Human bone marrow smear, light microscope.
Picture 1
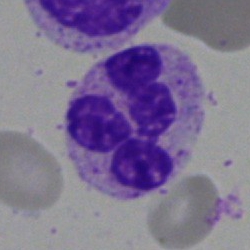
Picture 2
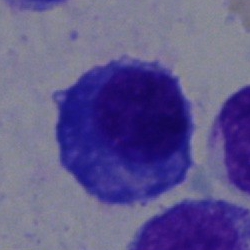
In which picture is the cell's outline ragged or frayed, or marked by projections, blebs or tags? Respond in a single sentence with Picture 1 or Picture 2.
In picture 2, the cell's outline is ragged or frayed, or has projections, blebs or tags.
